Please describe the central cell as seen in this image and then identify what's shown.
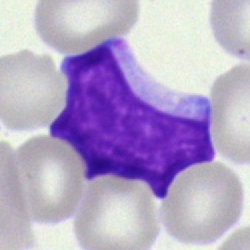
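A single unlobed mass forms the nucleus, which fills most of the cell and leaves only scant cytoplasm. That cytoplasm appears as a narrow crescent of pale blue along the upper right edge, and it contains no vacuoles. The cell is a blast.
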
